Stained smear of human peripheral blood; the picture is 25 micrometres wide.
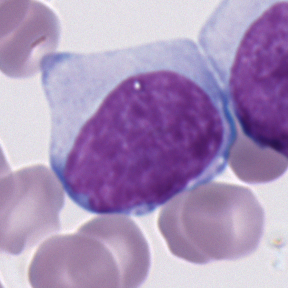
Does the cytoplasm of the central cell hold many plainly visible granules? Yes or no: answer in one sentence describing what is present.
No, this cell has a cytoplasm without visible granules.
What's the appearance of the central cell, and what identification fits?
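Looking at the outline first: it is angular, with a pointed corner at the upper left. The chromatin seems fine and evenly spread, with no coarse dark clumps. The cytoplasm makes a broad zone above the nucleus but only a thin rim below it, and it is pale blue. It is a myeloblast.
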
